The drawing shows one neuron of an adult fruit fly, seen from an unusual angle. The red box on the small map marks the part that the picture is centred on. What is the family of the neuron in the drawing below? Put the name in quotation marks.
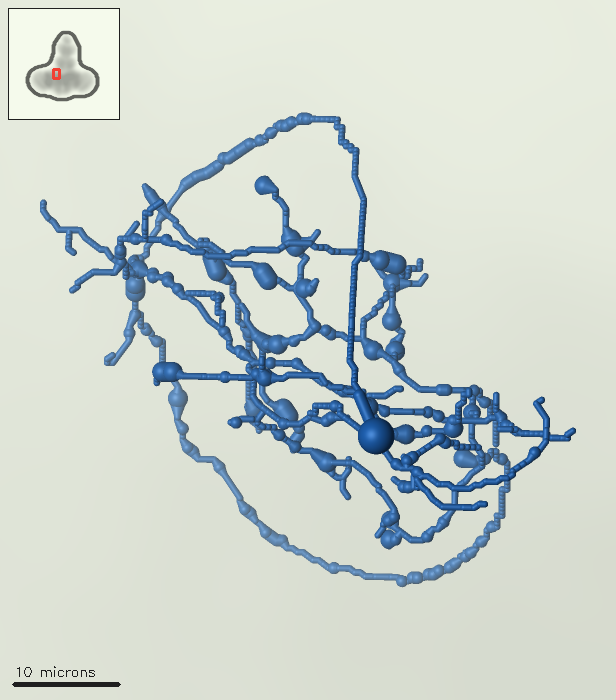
"hemilineage SMPpd1"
